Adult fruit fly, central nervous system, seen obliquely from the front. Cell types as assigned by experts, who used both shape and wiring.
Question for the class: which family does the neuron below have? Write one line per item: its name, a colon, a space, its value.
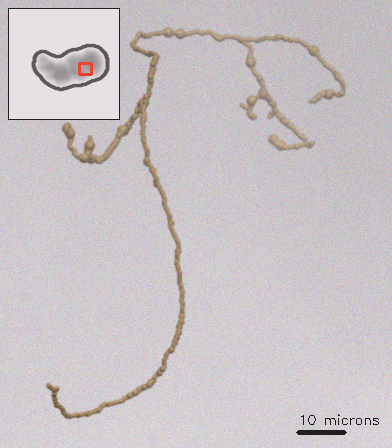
family: class olfactory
